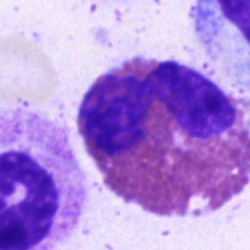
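Eosinophil in a stained human bone marrow smear under the light microscope. The nucleus lies across the upper half of the cell, and its dense chromatin stains dark purple. Plentiful cytoplasm with a pinkish-red tone surrounds it, packed throughout with coarse granules.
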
